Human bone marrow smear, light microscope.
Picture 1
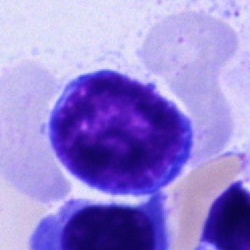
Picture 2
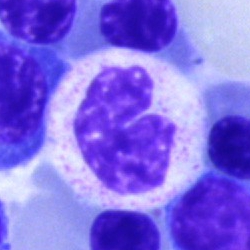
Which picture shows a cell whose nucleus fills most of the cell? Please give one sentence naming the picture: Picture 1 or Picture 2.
Picture 1 holds the cell with no more than a narrow rim of cytoplasm.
